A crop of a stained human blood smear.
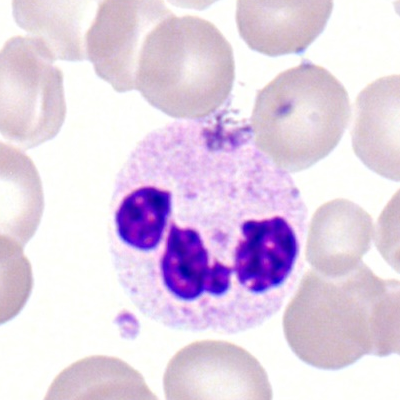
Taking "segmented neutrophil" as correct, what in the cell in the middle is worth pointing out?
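Name: segmented neutrophil. Chromatin in the lobes: dark purple, coarsely clumped, consistent with that name.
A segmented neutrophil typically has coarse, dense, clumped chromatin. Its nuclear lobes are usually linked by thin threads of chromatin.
Cytoplasm: plentiful, pale pinkish-lilac, also consistent.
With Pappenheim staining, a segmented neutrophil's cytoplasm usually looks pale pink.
Also seen: a round, smooth outline, and fine, small lilac granules spread evenly through the cytoplasm.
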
